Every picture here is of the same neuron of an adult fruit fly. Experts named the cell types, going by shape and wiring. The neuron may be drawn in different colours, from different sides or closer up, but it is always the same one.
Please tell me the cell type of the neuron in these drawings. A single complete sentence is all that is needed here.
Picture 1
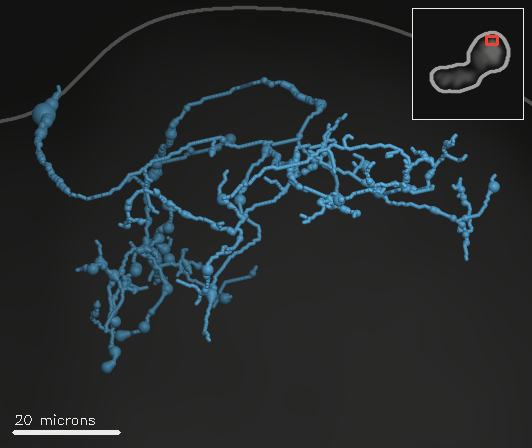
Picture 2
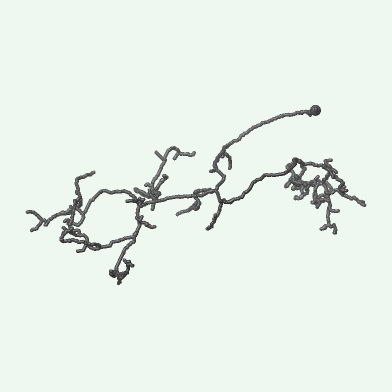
The cell type for the neuron is CB3120.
